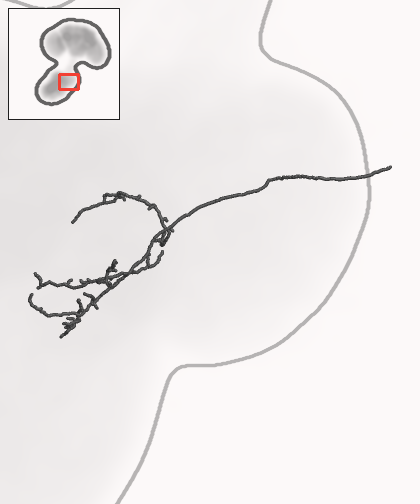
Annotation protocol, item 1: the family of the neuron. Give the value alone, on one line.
class mechanosensory proprioceptive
